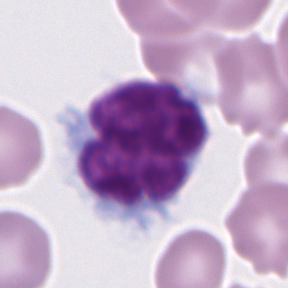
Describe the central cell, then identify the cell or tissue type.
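Notice how ragged and irregular the border is, not smooth at all. Fine, hair-like pale blue projections come off the surface, clearest on the left and lower sides. There's only a narrow rim of cytoplasm around the nucleus, and no distinct nucleoli show in it. It's a hairy cell.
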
